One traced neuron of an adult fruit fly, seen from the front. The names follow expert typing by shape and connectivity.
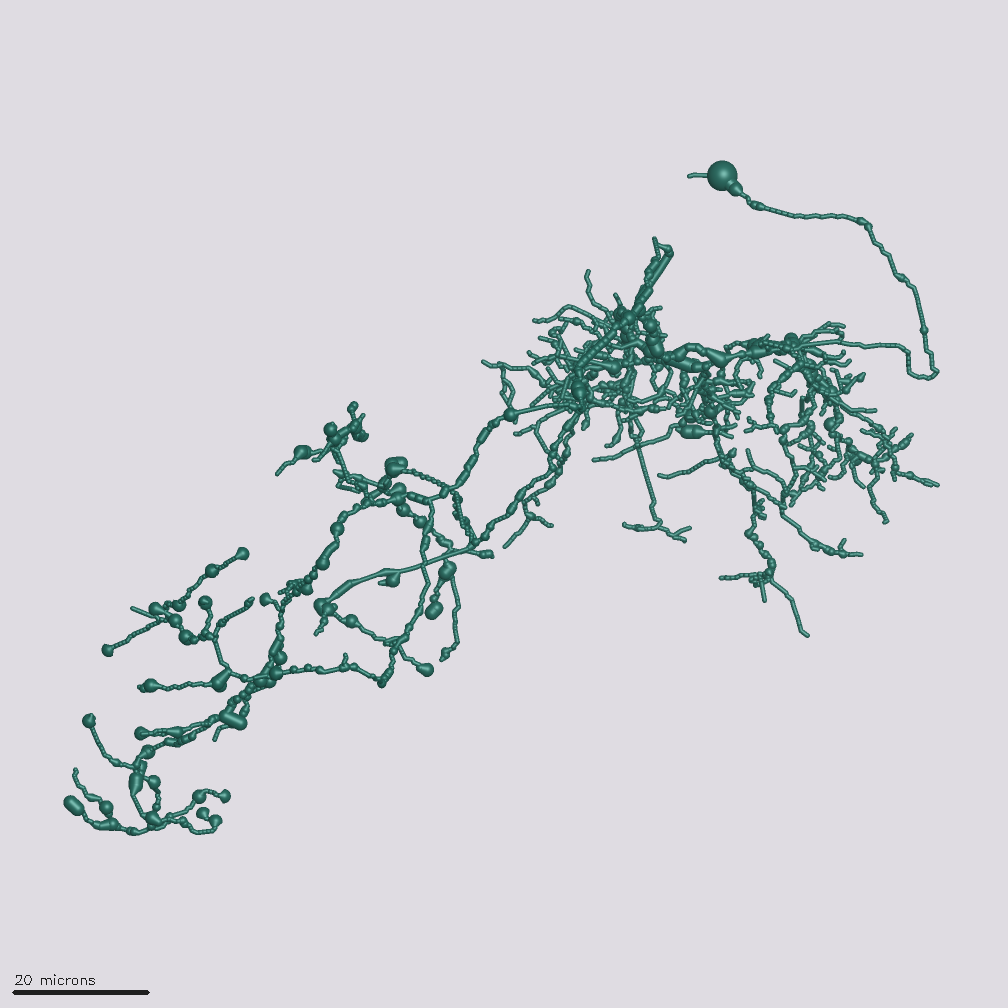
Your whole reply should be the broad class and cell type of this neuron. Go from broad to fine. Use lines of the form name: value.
broad class: nerve-cord intrinsic neuron
cell type: INXXX307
